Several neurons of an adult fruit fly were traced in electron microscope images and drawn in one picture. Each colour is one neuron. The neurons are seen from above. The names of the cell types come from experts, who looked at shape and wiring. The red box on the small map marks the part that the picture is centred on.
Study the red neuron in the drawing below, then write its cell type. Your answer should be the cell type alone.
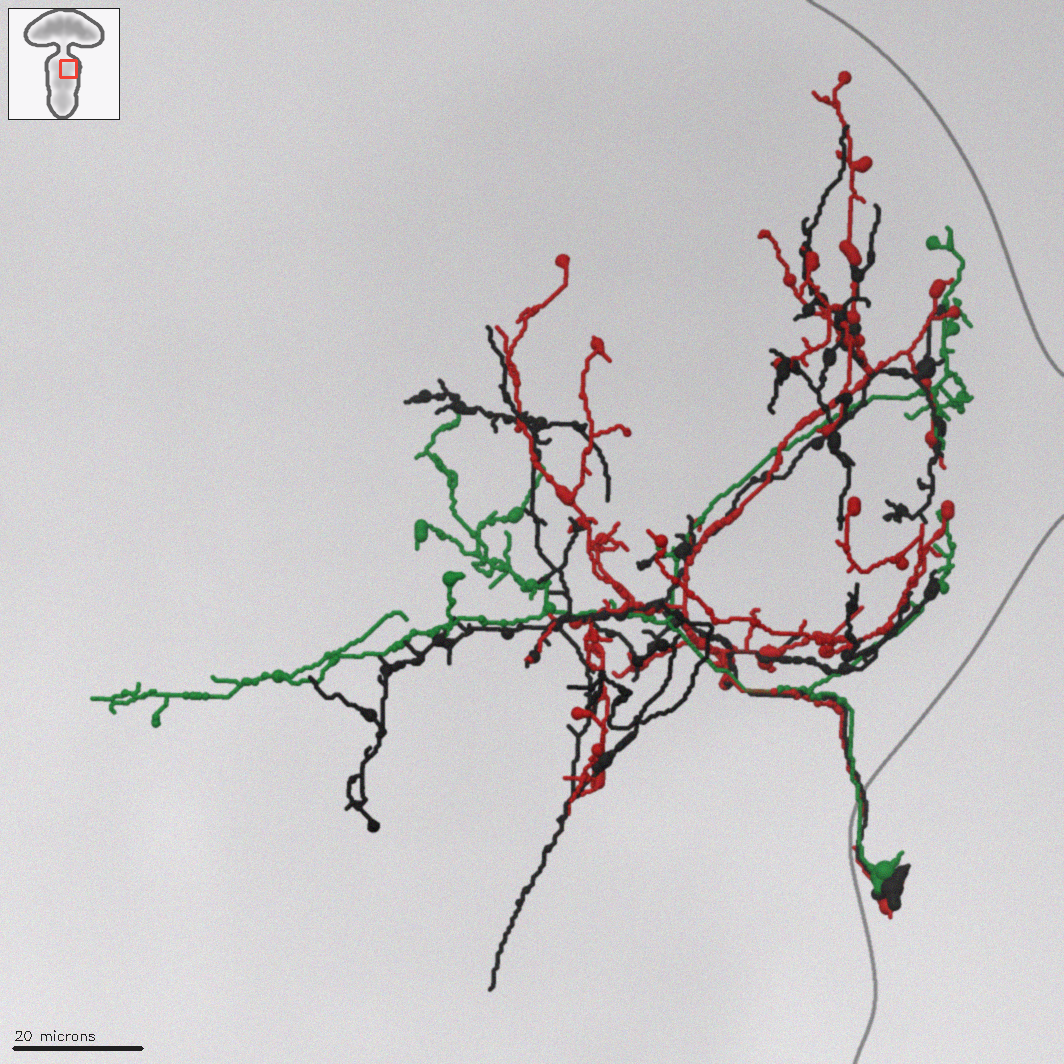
IN21A070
